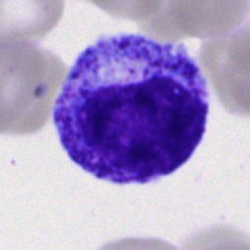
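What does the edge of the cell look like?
The cell is round, with a finely rough, granular-looking edge.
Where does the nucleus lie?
It fills the lower part of the cell, so most of the cytoplasm sits above it.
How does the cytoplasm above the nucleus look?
It forms a paler lilac zone.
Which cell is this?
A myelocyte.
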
